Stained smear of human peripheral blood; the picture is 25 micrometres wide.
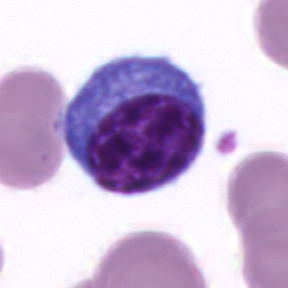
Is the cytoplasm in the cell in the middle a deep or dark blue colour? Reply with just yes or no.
Yes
